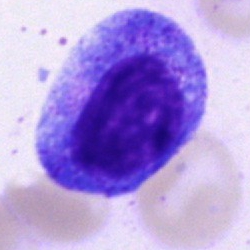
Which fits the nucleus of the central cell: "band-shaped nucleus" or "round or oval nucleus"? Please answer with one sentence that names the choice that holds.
A single compact round or oval mass makes up the nucleus.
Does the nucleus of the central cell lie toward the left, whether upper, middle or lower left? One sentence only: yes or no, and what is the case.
No, the nucleus of this cell lies toward the right instead.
